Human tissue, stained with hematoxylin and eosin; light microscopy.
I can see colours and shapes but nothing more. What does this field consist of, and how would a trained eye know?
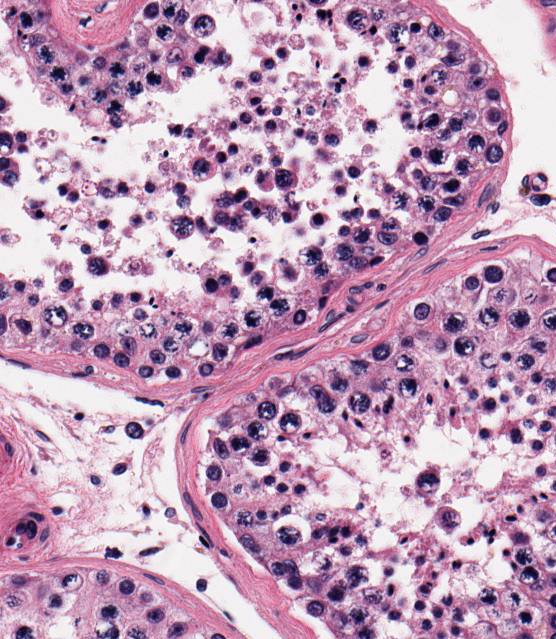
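I'd say seminiferous tubule. Several rounded tubules cut across fill the field, the largest in the upper half. Each has a stratified lining, many layers of rounded cells stacked from wall toward centre.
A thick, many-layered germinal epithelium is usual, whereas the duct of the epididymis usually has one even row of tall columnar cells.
The middle layers hold many large cells with round nuclei of coarse, clumped, dark purple chromatin.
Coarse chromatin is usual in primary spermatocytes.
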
